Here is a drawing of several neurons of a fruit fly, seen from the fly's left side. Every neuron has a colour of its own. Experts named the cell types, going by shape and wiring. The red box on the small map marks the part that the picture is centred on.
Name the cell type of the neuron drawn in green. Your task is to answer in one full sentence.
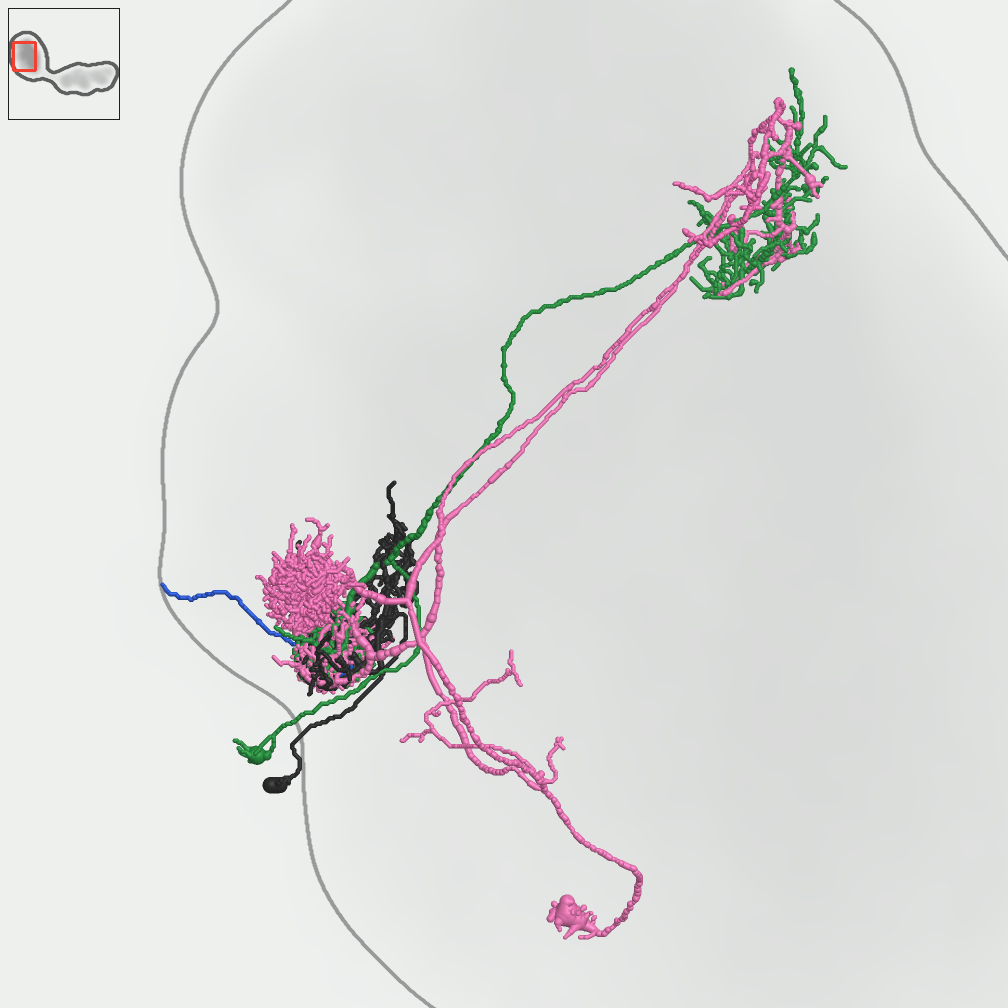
It is as VL1_vPN that this neuron is typed.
